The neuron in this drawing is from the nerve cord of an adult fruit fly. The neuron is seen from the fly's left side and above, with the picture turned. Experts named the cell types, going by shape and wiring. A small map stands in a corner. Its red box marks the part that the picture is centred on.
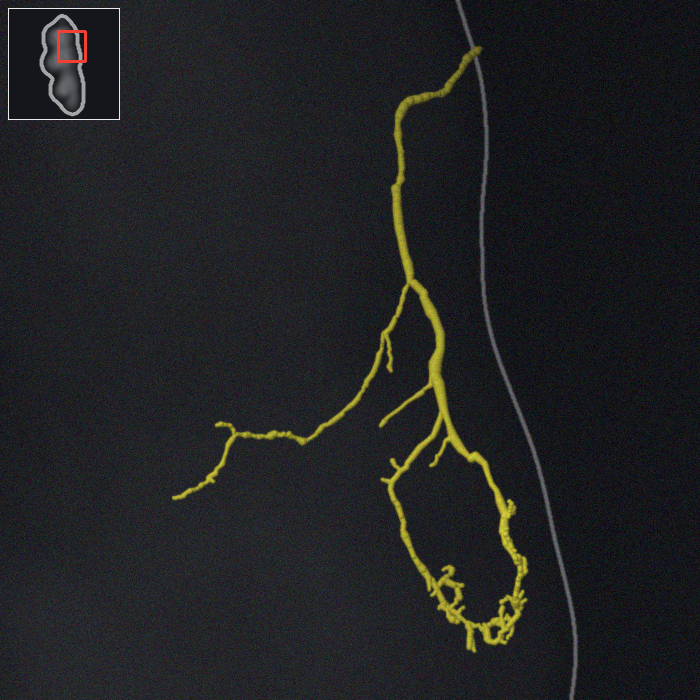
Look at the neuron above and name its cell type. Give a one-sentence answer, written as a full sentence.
For this neuron, the cell type is SNpp38.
